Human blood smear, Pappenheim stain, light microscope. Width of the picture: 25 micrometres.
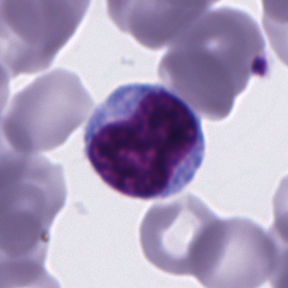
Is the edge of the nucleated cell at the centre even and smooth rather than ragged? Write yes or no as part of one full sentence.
Yes, it is a smooth edge that the cell has.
